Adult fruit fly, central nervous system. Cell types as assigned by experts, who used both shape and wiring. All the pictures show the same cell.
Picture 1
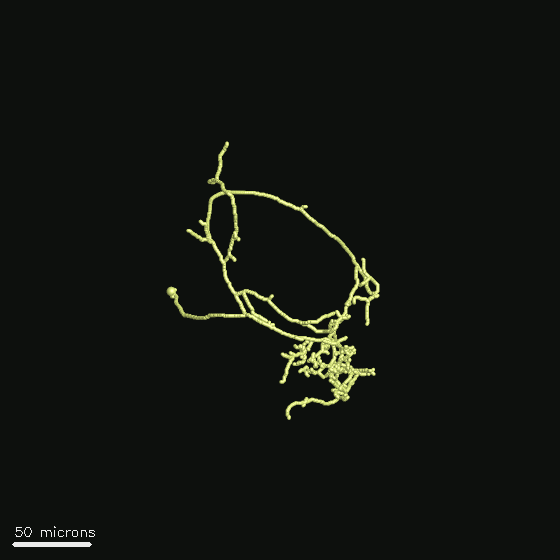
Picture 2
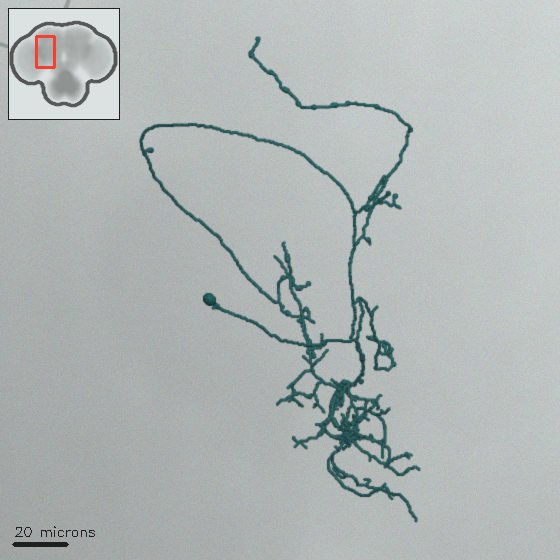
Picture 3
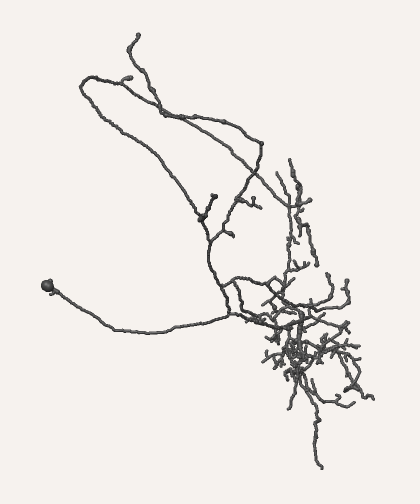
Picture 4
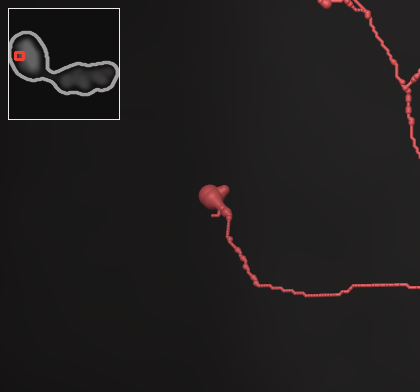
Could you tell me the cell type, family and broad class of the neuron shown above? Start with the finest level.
CB2855; hemilineage LALa1_posterior; central-brain intrinsic neuron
